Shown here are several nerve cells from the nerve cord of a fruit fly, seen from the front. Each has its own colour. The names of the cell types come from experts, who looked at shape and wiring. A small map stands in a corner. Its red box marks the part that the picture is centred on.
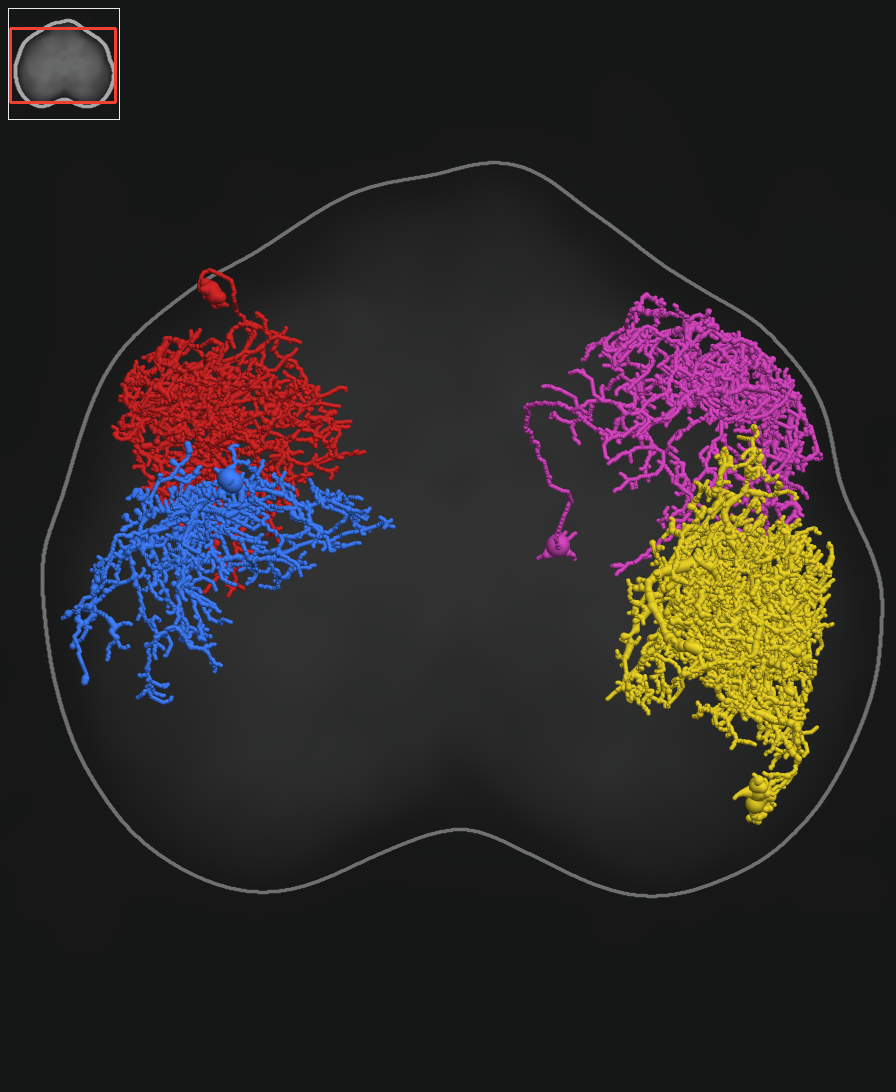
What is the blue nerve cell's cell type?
IN17A061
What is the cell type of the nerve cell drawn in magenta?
IN21A013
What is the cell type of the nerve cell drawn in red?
IN19A016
